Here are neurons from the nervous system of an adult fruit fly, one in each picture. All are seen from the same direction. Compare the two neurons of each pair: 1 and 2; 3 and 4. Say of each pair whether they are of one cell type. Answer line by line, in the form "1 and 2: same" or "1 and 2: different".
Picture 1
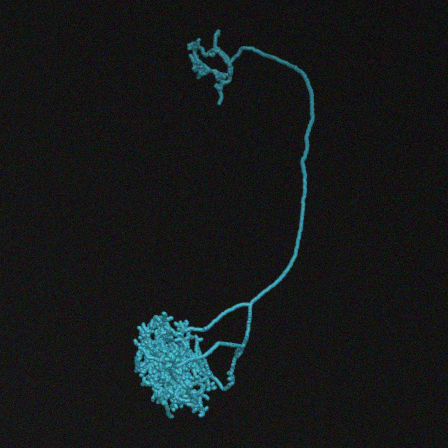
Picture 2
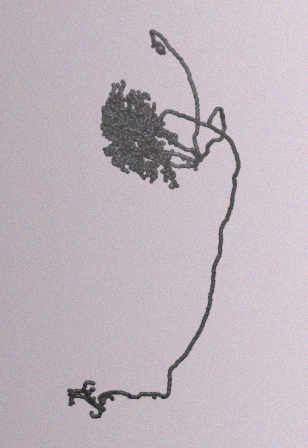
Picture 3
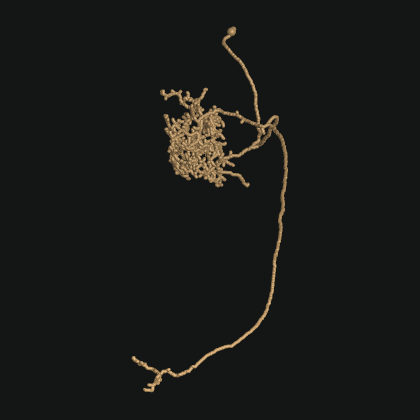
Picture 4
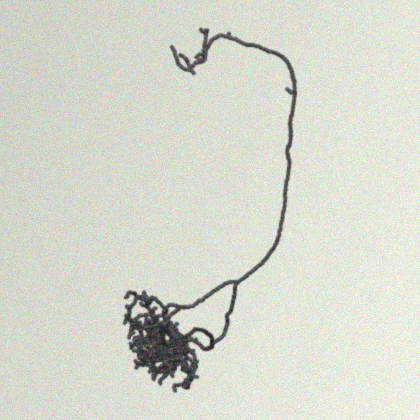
1 and 2: same
3 and 4: same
